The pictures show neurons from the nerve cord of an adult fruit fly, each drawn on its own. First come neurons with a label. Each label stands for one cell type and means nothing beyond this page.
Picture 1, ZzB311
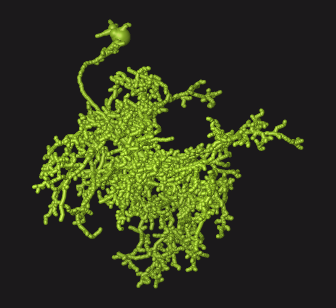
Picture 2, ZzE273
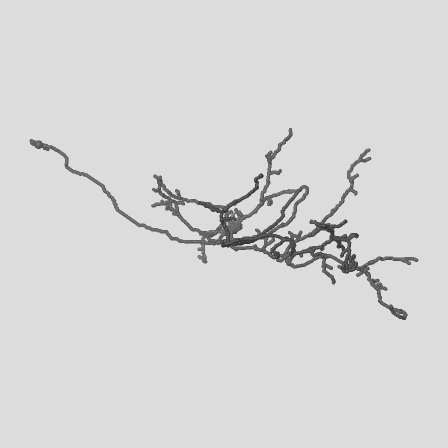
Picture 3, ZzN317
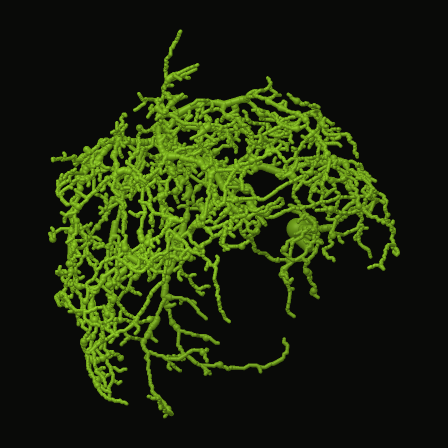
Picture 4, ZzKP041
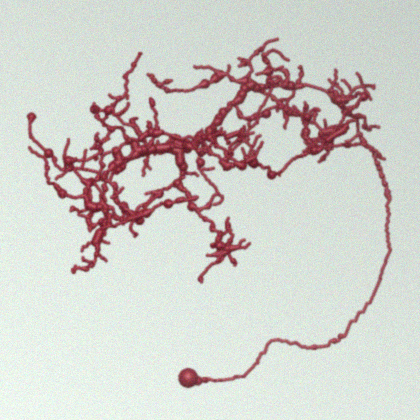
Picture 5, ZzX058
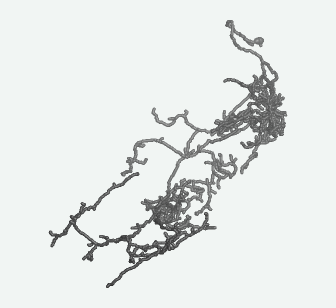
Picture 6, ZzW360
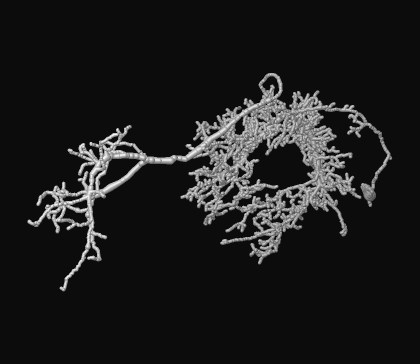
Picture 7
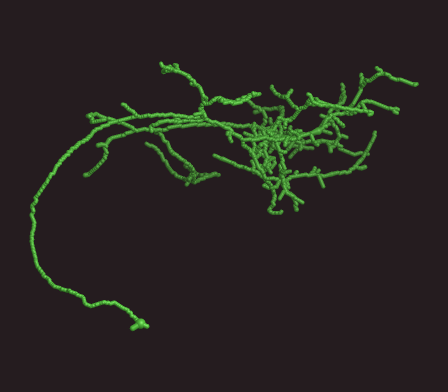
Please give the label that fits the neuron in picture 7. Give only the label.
ZzKP041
